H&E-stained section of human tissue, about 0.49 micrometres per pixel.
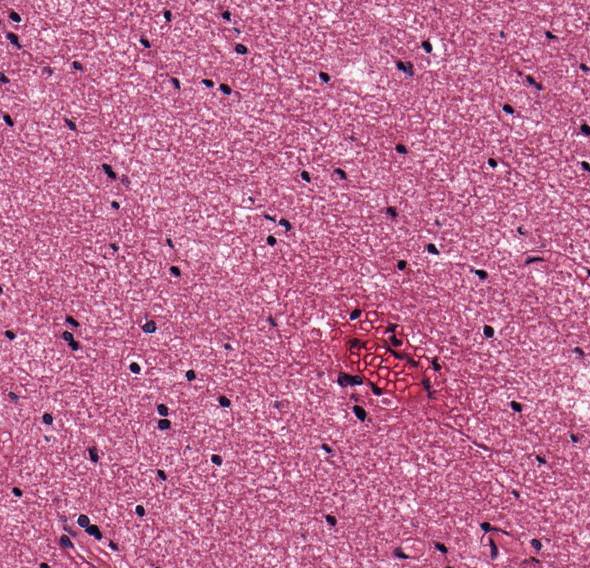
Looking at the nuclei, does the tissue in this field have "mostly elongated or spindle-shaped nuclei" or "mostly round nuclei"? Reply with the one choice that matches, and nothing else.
Mostly round nuclei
